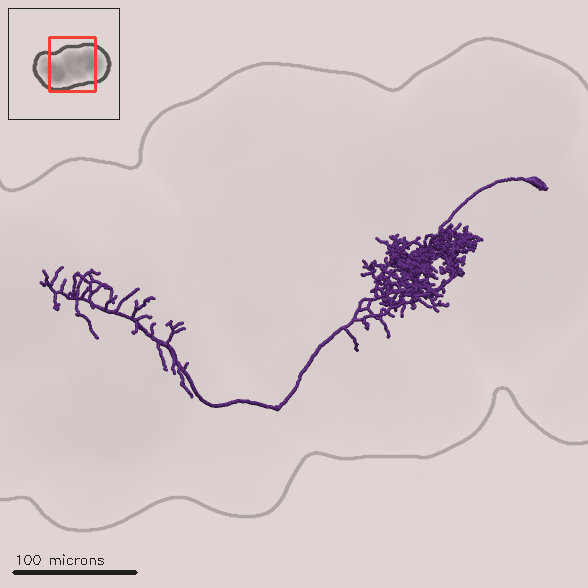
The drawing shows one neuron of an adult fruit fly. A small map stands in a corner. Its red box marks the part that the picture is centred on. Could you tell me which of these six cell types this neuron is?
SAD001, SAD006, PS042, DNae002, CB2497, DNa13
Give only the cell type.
DNae002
